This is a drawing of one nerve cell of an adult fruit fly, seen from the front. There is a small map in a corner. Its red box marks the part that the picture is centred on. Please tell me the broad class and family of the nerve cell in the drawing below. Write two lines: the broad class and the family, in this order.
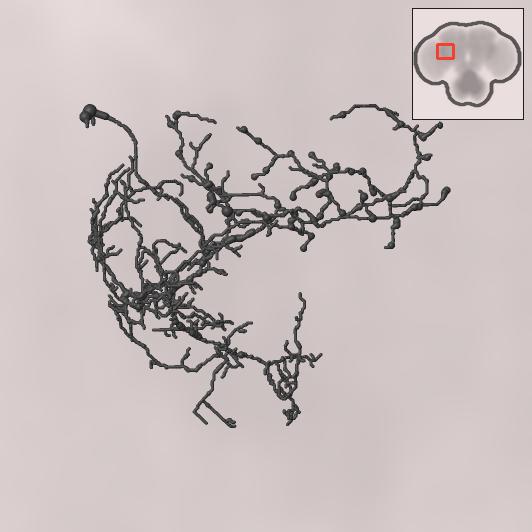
central-brain intrinsic neuron
hemilineage VLPl2_medial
